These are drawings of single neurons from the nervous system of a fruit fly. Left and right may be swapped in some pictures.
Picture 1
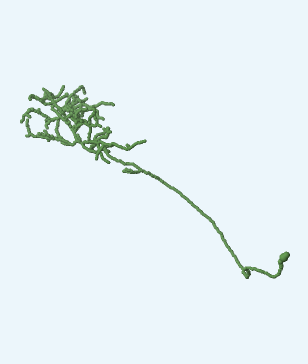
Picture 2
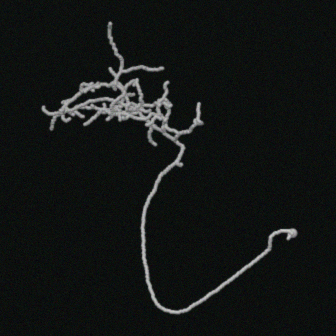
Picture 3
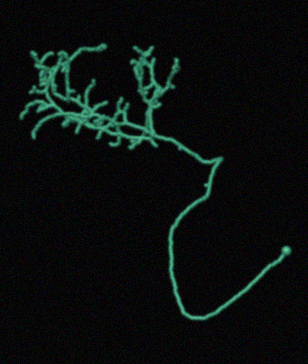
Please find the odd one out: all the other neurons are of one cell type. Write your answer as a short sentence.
Picture 3 is the odd one out.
